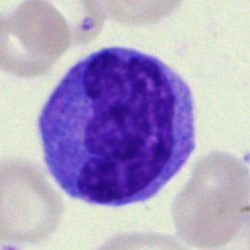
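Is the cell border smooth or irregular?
Smooth, with no blebs or hair-like projections.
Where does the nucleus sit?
Toward the right, so the band of cytoplasm is wider on the left.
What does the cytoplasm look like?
It is stained blue-violet, with fine, faint purplish granules scattered through it.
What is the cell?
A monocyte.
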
